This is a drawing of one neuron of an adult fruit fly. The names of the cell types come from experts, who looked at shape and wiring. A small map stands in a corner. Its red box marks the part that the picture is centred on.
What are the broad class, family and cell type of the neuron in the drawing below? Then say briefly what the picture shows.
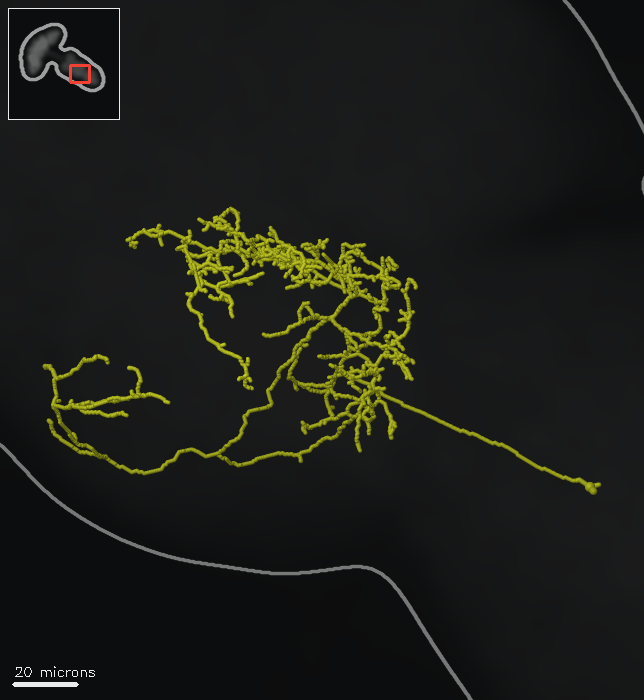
This is a nerve-cord intrinsic neuron. The family is hemilineage 03A. The cell type is IN03A076. It lies in the nerve cord. From left to right in the picture it spans about 180 microns. Dozens of branch ends can be seen.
